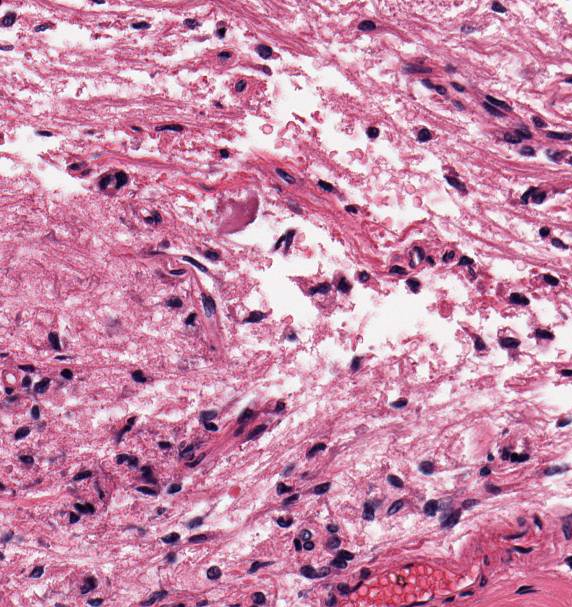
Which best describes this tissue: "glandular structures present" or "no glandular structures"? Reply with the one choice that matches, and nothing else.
No glandular structures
